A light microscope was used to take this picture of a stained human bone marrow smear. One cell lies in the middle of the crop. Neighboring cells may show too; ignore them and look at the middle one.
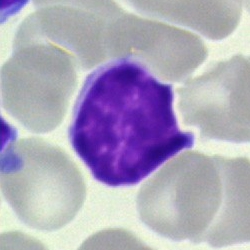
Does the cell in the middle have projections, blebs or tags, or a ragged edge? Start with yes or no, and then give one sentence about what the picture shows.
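Yes. A short pointed projection extends from the lower right of the cell.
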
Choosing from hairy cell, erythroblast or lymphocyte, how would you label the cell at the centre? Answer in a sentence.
This crop's central cell is a lymphocyte.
